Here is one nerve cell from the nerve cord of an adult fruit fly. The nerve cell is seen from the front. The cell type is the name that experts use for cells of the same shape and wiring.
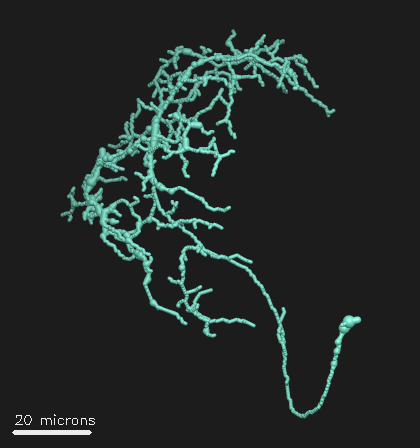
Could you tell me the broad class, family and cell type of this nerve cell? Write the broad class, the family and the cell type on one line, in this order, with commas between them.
nerve-cord intrinsic neuron, hemilineage 13A, IN13A060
